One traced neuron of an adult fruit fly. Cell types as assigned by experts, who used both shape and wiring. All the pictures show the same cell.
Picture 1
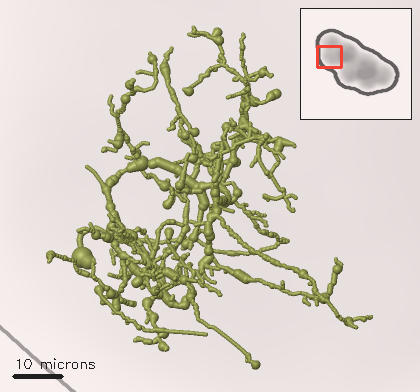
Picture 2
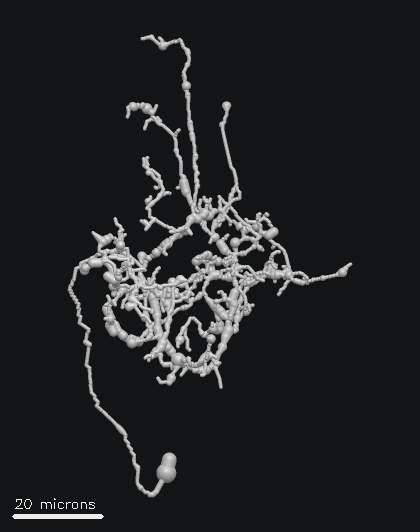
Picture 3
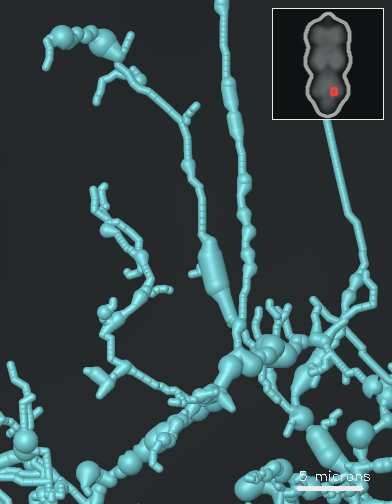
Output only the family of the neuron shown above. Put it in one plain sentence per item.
The family is hemilineage 01B.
